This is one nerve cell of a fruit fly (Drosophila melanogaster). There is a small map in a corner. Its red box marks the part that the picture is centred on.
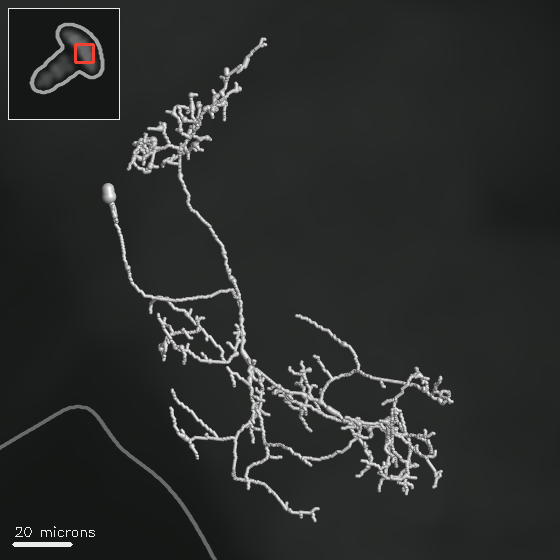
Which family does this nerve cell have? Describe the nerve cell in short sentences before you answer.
By the scale bar it is about 170 microns tall in this view. Dozens of branch ends can be seen. This is a central-brain intrinsic neuron. Its family is hemilineage SMPp&v1_posterior.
